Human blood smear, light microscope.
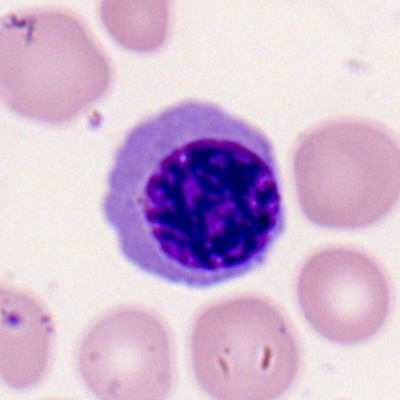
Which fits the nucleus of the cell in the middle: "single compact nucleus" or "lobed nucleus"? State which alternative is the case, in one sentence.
There is one compact round, oval or kidney-shaped nucleus in this cell.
